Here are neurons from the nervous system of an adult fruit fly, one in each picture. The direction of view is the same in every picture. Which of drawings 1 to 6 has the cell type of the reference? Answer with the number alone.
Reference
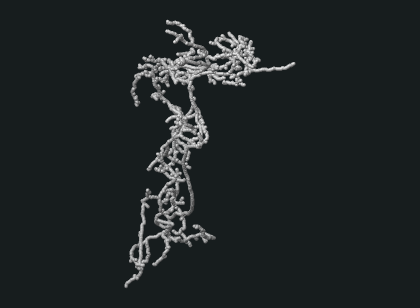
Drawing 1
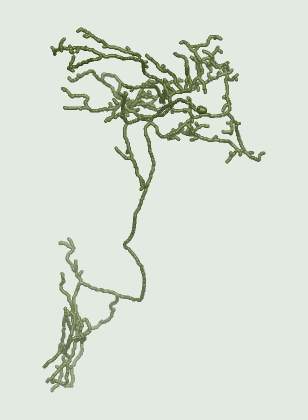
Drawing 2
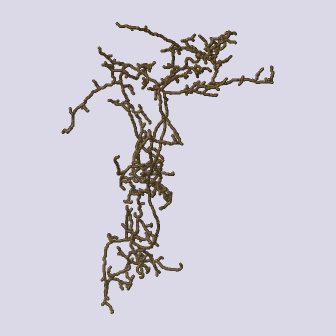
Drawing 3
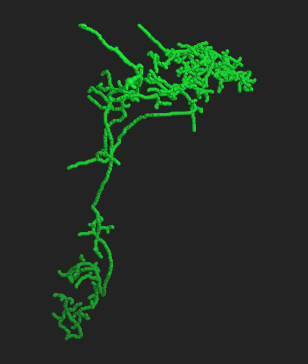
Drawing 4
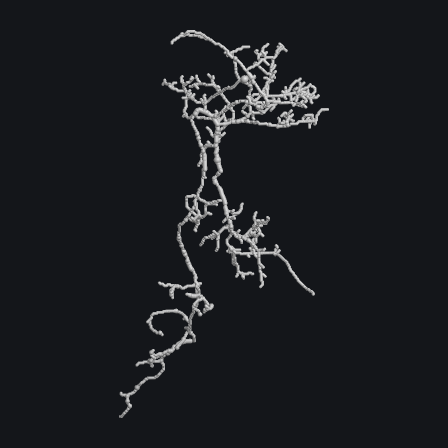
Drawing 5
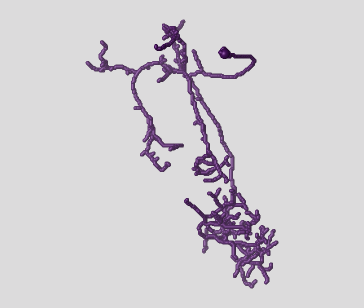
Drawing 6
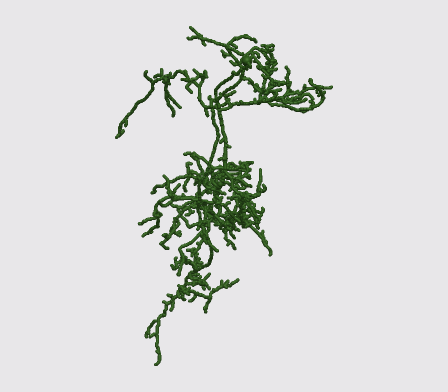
2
